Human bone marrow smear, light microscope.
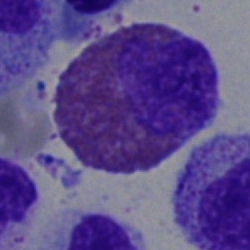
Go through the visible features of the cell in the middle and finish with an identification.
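The cell has a roughly round outline. Its chromatin appears finely granular rather than coarsely clumped. A fine reddish-purple speckling lies over the cell, and no clear vacuoles are visible. It is an eosinophil.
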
